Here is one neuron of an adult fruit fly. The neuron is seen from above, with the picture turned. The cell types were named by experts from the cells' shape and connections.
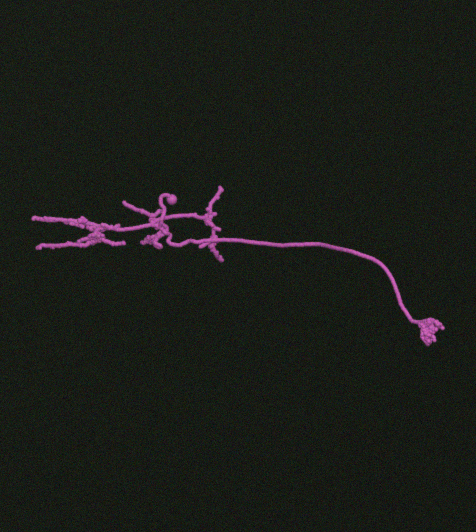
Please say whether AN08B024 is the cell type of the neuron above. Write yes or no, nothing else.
yes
